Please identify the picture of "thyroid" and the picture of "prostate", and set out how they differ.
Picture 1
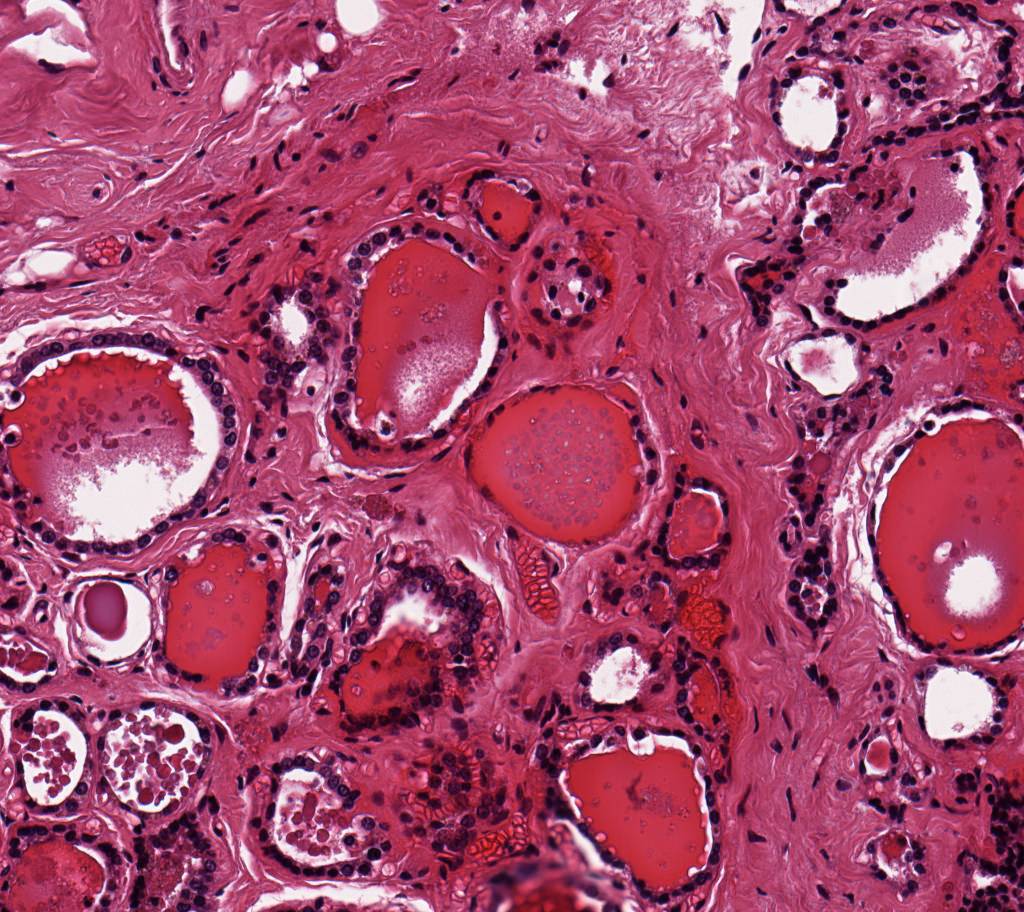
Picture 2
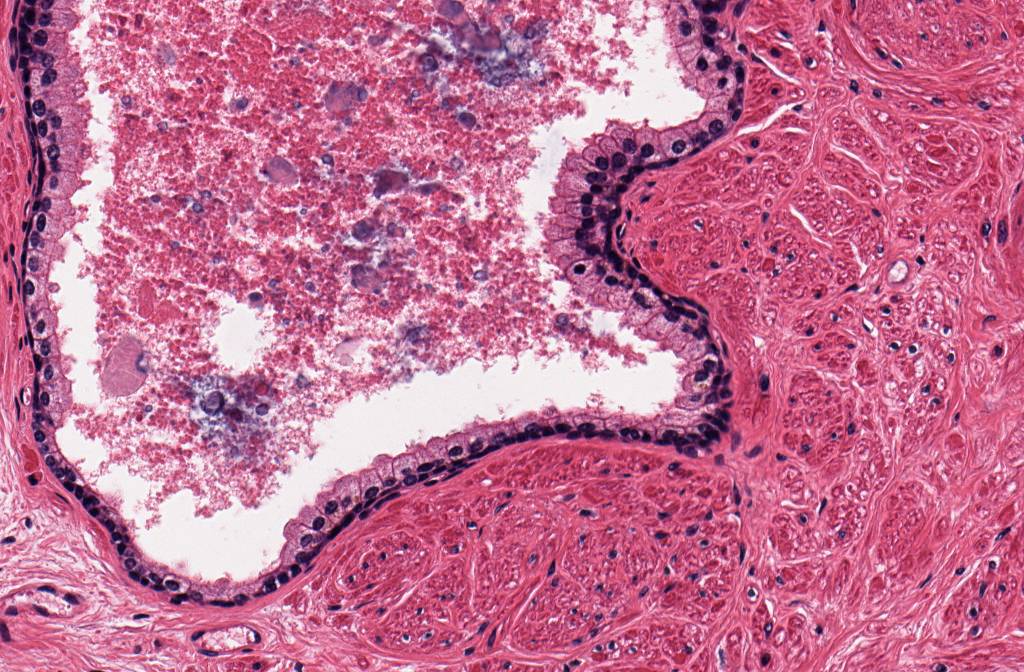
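Thyroid in picture 1, prostate in picture 2. Picture 1: most follicles filled with homogeneous deep pink-red colloid; lining a single layer of flattened to cuboidal cells with small, dark, round nuclei. Broad band of dense pink collagen with scattered spindle-shaped nuclei running vertically through the centre-right. Clusters of red blood cells in small spaces between follicles, lower centre. Picture 2: one large gland lumen in the upper left; dense muscular stroma filling the right side and the bottom. Lumen content granular pink secretion with scattered bluish-purple clumps and a few rounded bodies, unlike the homogeneous colloid of picture 1. No fat cells anywhere in picture 2.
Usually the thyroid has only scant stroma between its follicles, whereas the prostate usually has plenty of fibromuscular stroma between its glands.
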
